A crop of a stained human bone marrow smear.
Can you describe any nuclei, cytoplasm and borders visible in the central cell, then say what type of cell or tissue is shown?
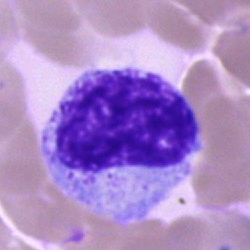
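Start with the outline: roughly round, with a smooth edge. Now the nucleus: a single unlobed mass, wider than it is tall, sitting toward the top so most of the cytoplasm lies below it. No vacuoles show in the cytoplasm. This is a myelocyte.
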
